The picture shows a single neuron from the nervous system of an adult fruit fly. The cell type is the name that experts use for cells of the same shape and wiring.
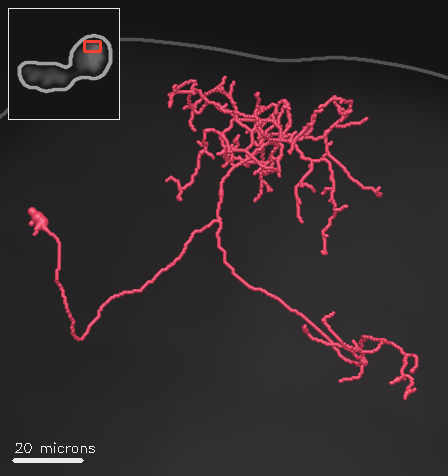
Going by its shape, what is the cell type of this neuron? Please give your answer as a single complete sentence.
Cell type FB7F is what this neuron is.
